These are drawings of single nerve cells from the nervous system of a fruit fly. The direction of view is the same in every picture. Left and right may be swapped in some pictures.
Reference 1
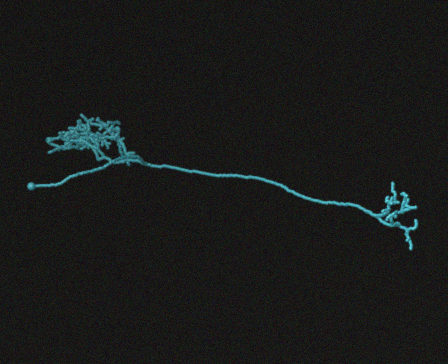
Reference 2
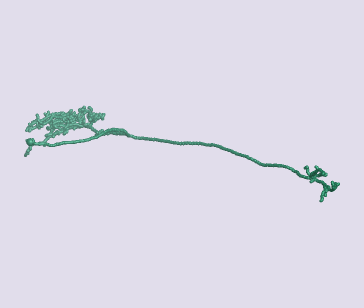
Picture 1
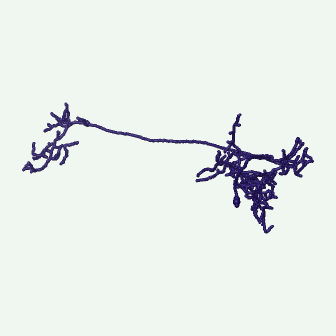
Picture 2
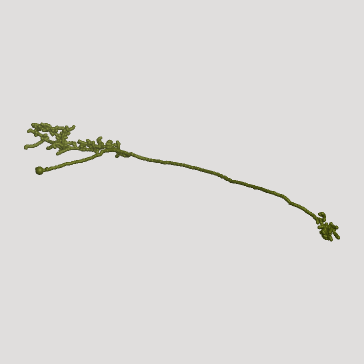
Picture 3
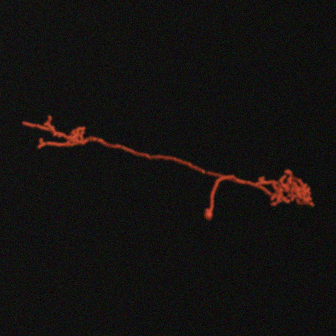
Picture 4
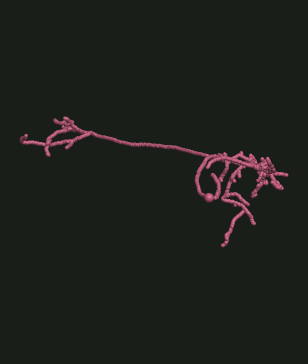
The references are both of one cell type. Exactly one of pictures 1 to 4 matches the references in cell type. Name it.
3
